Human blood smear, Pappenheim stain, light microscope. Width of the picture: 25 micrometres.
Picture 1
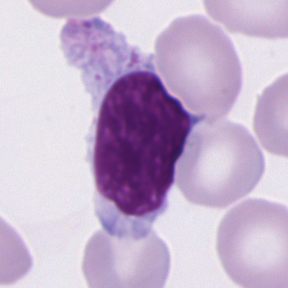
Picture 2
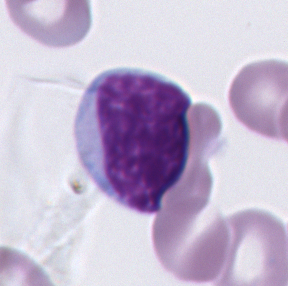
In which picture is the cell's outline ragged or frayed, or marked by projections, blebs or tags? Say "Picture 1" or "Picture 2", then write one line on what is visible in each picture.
Picture 1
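In picture 1: The cell outline is irregular, with the cytoplasm drawn out into a tapering extension toward the upper left.
In picture 2: The cell outline is smooth and roughly oval.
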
